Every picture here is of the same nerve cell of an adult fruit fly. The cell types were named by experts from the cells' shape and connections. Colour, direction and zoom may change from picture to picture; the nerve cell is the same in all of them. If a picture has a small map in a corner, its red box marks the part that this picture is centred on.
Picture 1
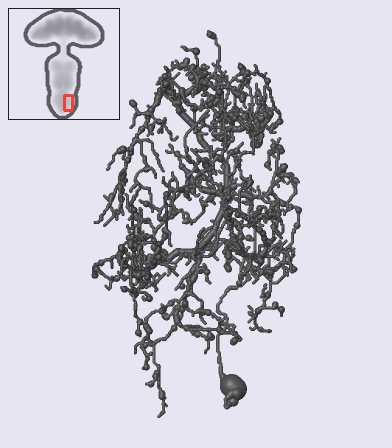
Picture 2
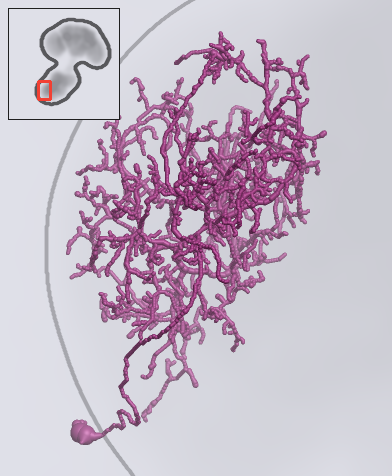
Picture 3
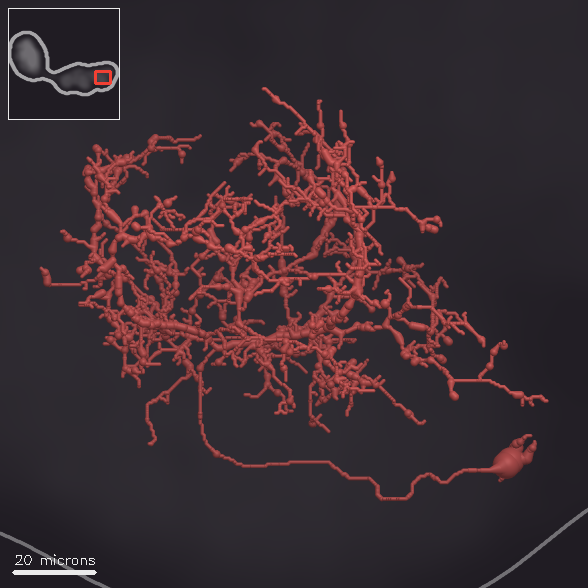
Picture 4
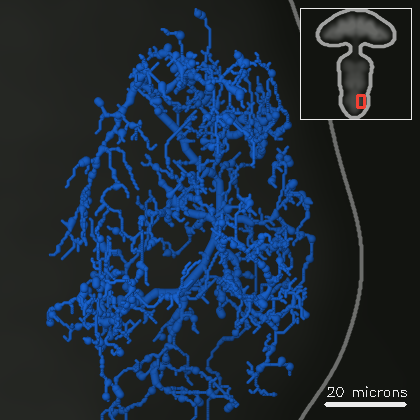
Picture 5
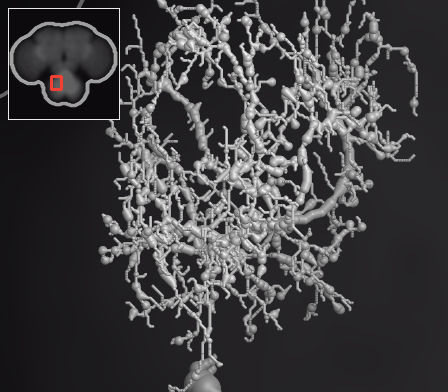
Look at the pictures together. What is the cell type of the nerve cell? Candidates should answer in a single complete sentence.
It is to cell type IN16B030 that the nerve cell belongs.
